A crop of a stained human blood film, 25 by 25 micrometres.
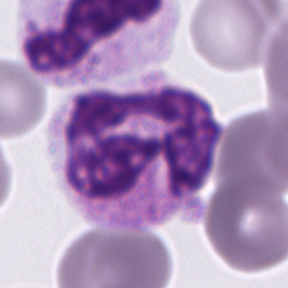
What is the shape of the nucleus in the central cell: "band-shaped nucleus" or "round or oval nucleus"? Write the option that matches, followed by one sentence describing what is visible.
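Band-shaped nucleus. The nucleus is a thick curved band bent into a horseshoe that opens toward the bottom.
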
